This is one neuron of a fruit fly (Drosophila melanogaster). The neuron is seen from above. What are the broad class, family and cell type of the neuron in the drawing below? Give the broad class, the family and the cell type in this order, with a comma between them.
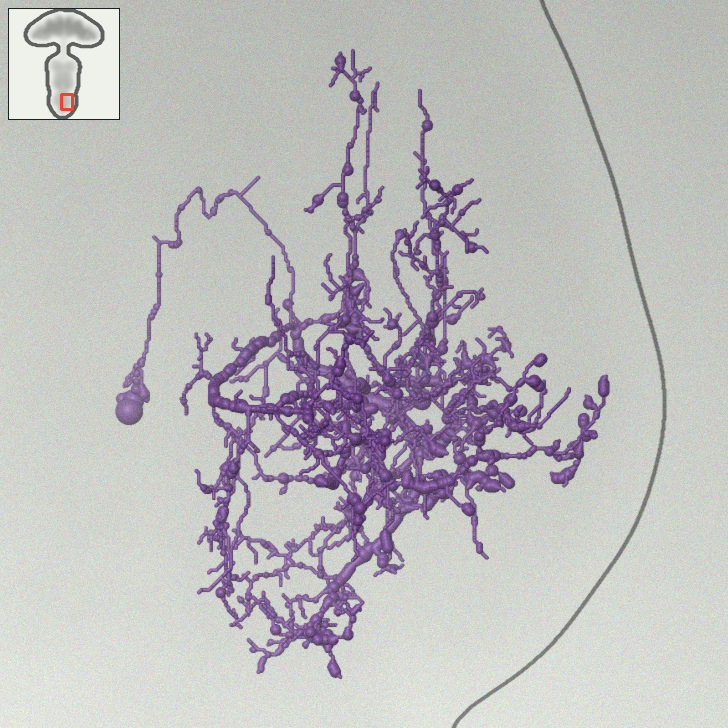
nerve-cord intrinsic neuron, hemilineage 14A, IN14A007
